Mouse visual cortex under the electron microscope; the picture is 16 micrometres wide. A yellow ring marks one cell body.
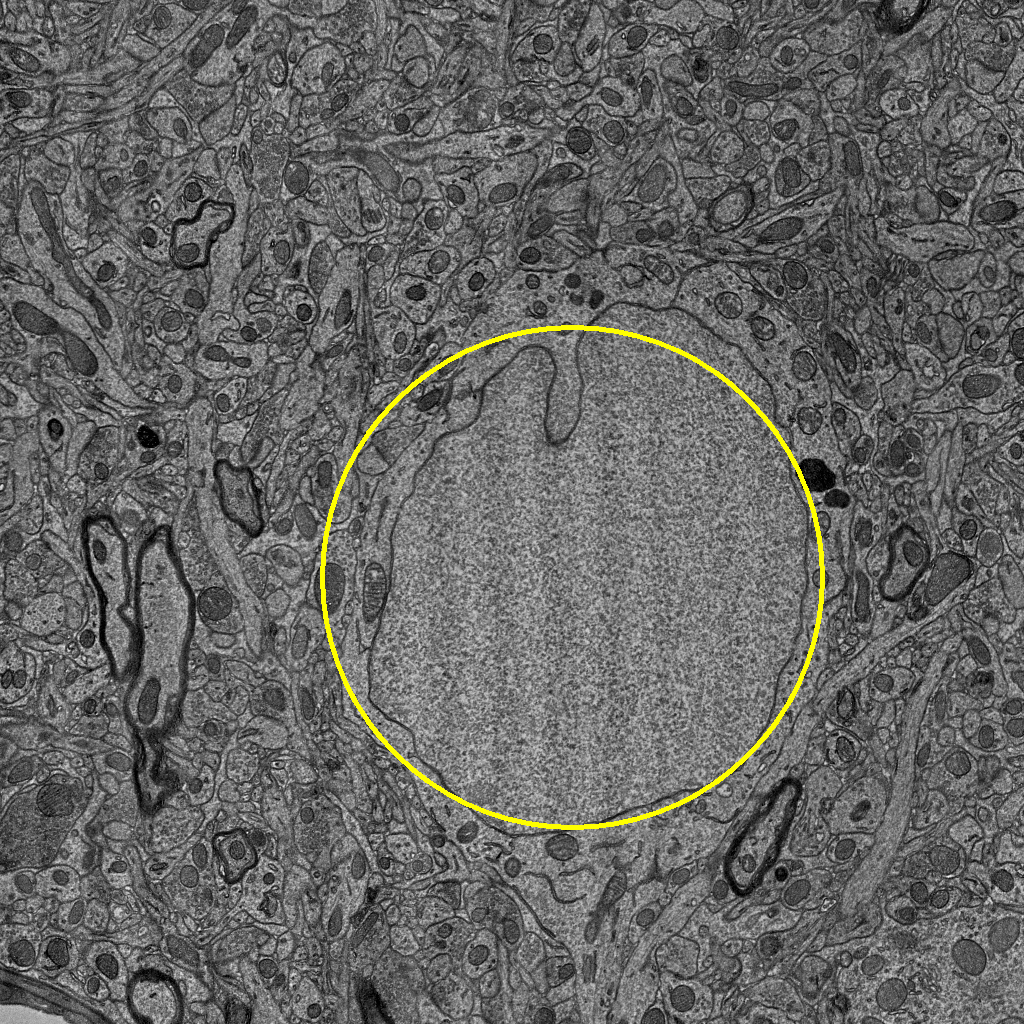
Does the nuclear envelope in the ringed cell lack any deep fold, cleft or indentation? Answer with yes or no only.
No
